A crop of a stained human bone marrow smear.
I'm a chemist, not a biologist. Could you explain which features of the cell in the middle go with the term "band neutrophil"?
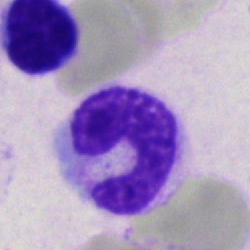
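The part that fits is the nucleus: it's a thick curved band bent into a C, with its open side facing left.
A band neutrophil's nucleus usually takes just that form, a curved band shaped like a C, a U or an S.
Beyond that, the outline is roughly round and smooth, and pale, faintly bluish-lilac cytoplasm fills the hollow of the curve. I'd count neither of those for or against calling it a band neutrophil.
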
